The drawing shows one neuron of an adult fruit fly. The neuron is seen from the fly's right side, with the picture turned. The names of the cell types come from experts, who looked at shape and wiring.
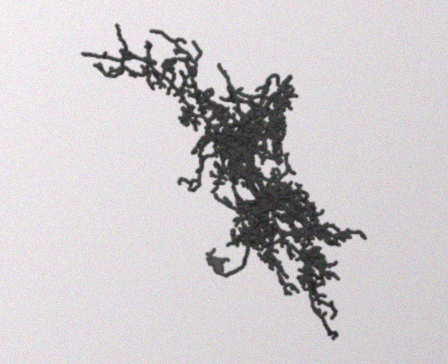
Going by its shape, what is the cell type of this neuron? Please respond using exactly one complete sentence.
This neuron represents the cell type PS049.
